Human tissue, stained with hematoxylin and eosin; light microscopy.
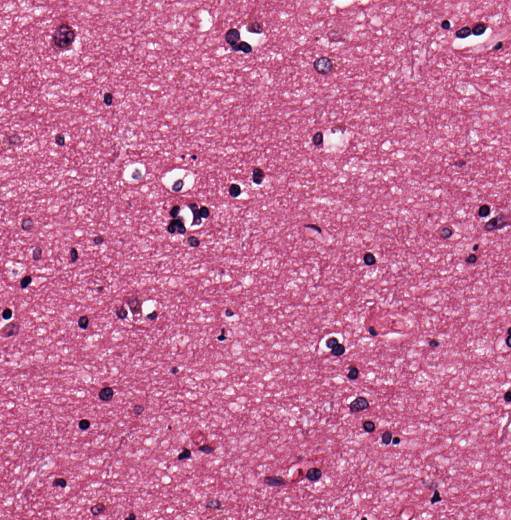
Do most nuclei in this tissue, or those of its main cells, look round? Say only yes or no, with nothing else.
Yes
